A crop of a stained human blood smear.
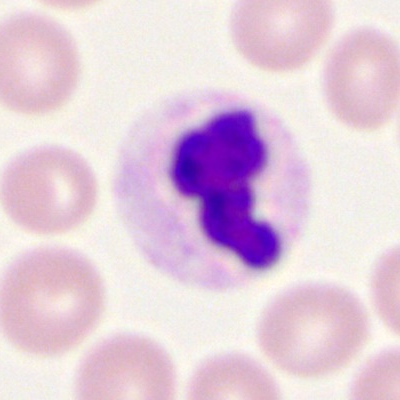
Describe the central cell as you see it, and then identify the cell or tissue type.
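The central cell has a round, smooth outline. Its chromatin is dark purple and densely packed, and no nucleoli are visible in the nucleus. Fine, faint lilac granules lie in the cytoplasm. This is a segmented neutrophil.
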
